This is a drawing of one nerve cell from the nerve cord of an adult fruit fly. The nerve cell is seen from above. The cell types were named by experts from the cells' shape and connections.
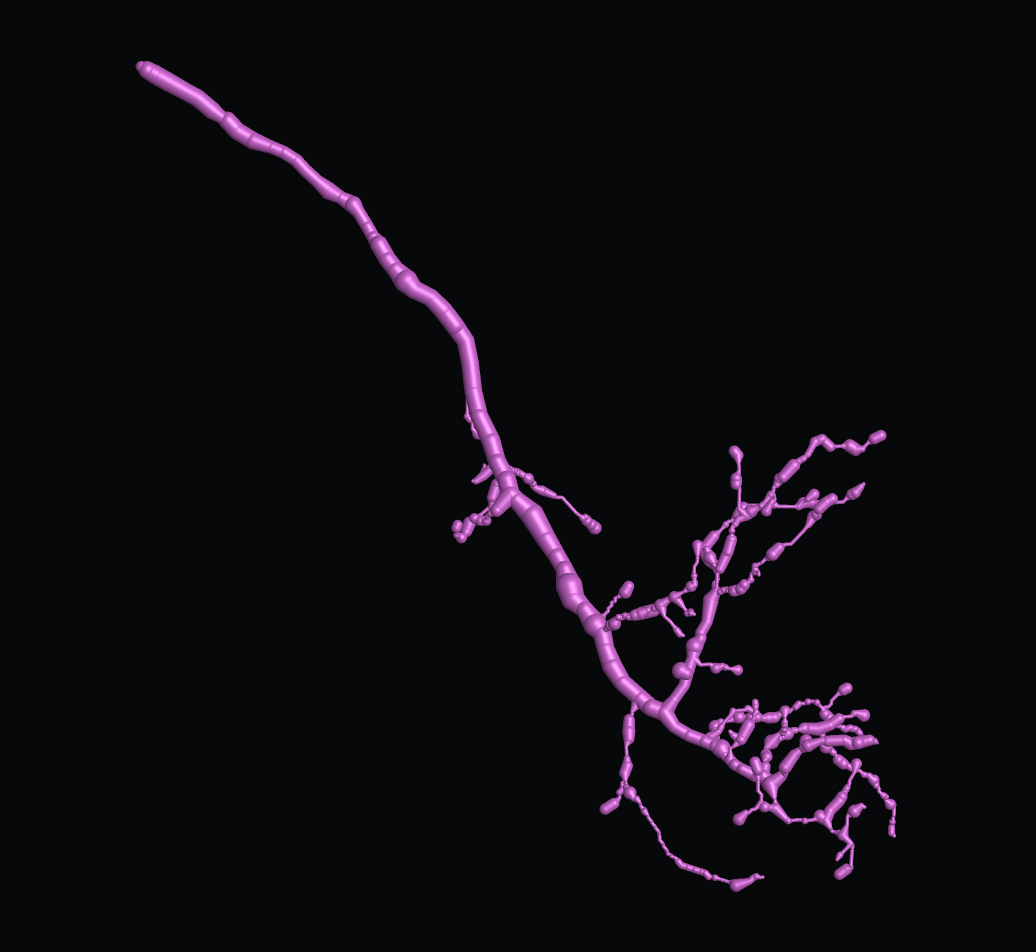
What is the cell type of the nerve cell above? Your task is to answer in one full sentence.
Included in the cell type SNpp05 is this nerve cell.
